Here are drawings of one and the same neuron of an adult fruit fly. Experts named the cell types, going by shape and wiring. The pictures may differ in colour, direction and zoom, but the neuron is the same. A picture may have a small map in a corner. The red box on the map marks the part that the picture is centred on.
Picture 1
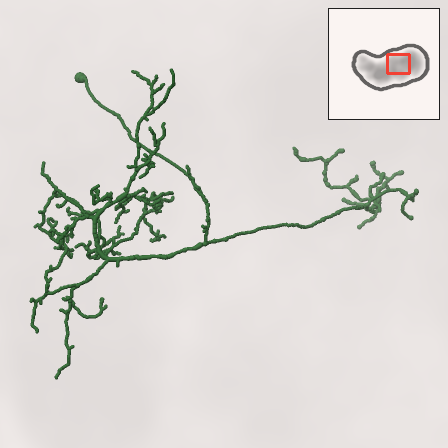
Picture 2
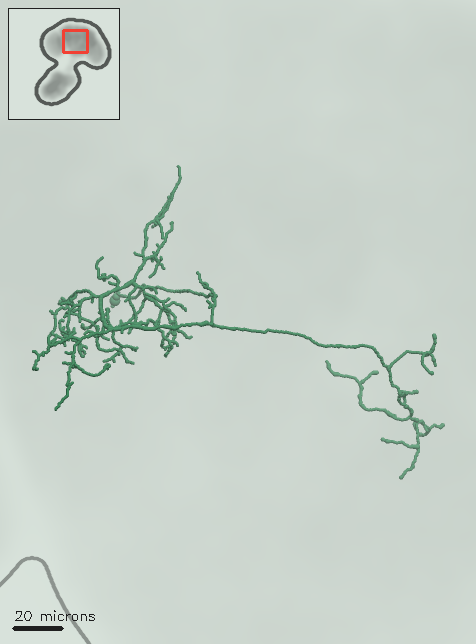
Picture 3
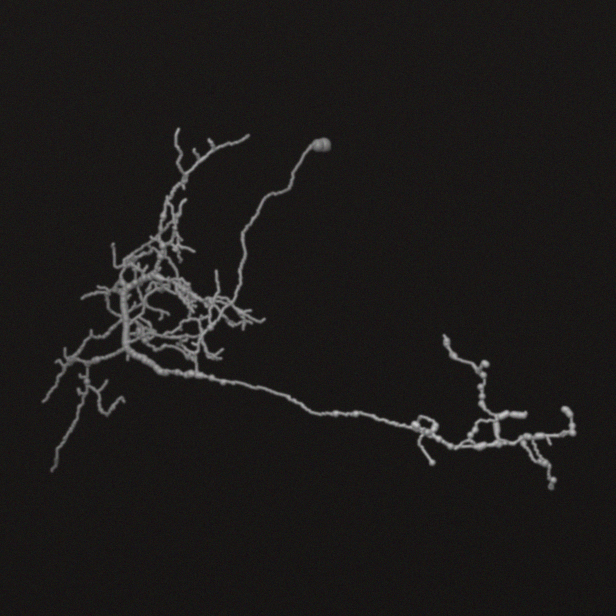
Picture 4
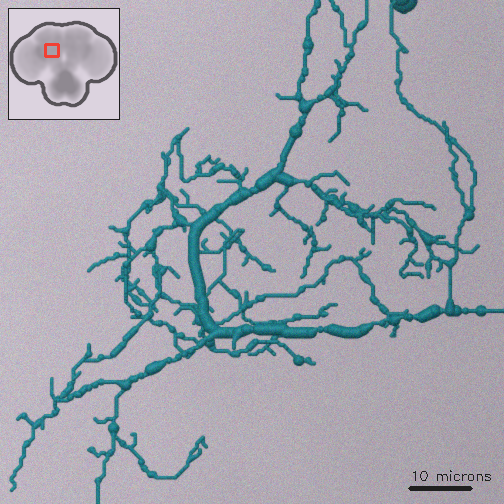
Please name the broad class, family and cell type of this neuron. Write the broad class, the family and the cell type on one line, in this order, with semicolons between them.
central-brain intrinsic neuron; hemilineage VLPp2; CB4103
